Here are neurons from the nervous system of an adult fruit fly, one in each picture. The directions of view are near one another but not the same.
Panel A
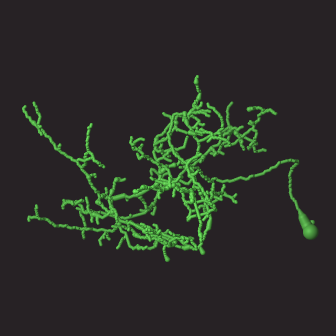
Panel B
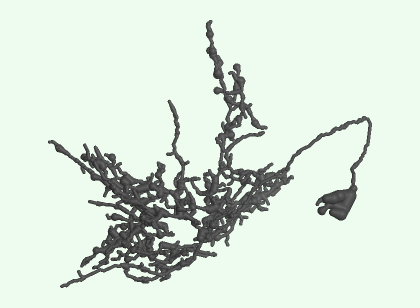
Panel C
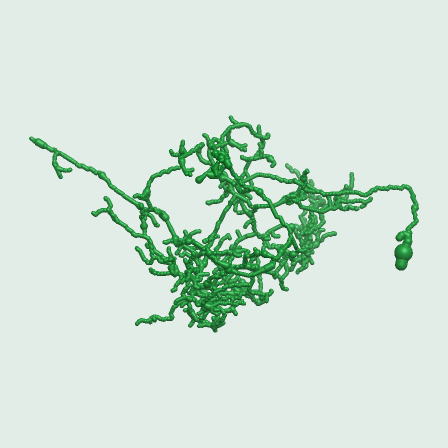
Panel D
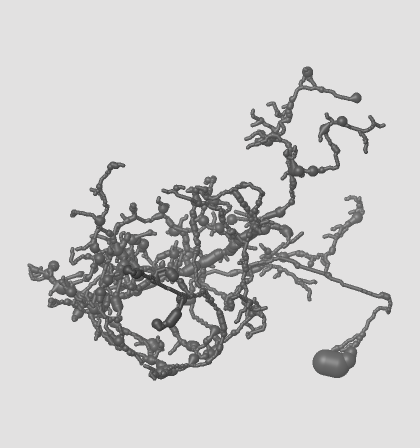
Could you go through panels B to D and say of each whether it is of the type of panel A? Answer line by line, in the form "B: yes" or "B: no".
B: no
C: yes
D: yes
